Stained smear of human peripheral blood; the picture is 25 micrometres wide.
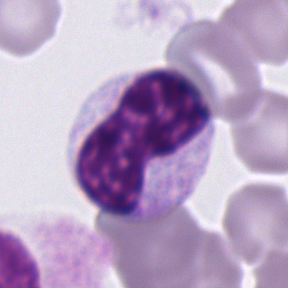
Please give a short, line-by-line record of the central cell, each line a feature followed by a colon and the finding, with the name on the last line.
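Nucleus: two halves joined by a broad band
Nuclear extent: more than half of the cell
Cytoplasm: pale lilac
Granules: fine, evenly scattered, lilac
Name: band neutrophil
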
